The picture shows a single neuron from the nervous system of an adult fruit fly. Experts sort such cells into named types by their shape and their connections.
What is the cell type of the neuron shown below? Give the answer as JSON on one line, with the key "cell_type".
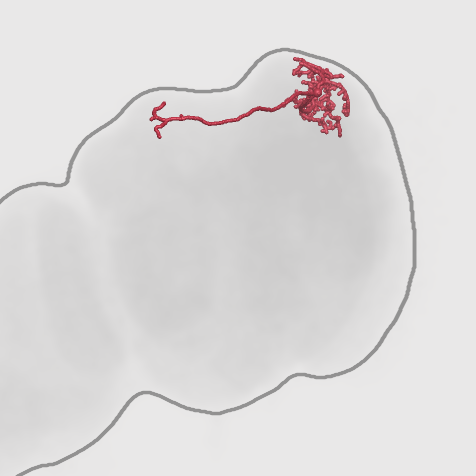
{"cell_type": "LHAD3b1_a"}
